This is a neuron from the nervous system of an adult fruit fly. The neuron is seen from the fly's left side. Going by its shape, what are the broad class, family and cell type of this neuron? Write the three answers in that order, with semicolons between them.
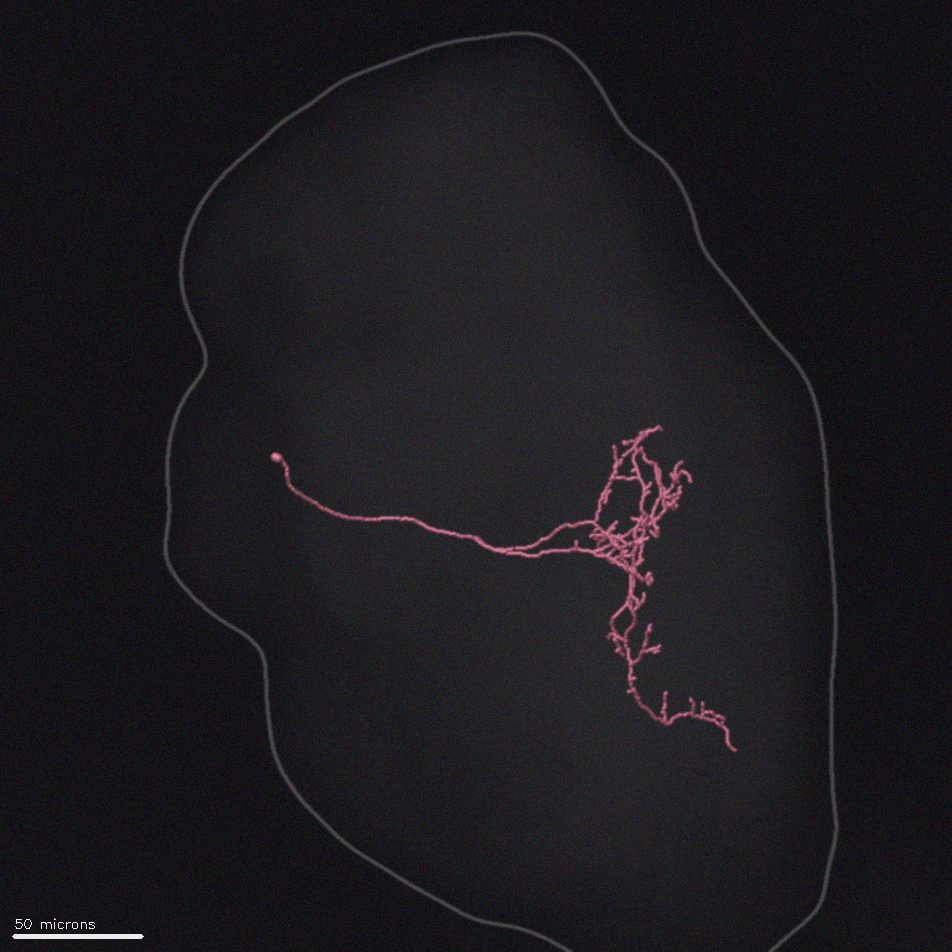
central-brain intrinsic neuron; hemilineage LALa1_posterior; CB1356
